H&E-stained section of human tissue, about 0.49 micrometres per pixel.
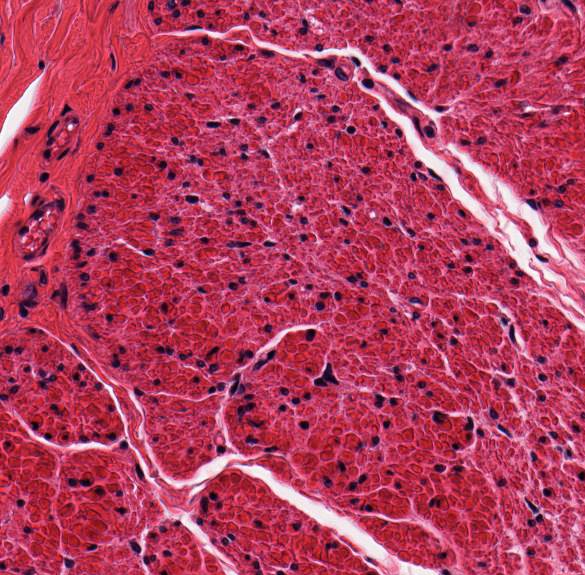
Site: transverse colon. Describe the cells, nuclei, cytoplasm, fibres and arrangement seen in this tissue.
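Most of the field, you'll see, is smooth muscle in bundles cut in cross-section, parted by thin fibrous septa. The cells are small, closely packed, polygonal, deeply eosinophilic profiles. Only some contain a nucleus, small, round to oval, dark and central. The main septa run diagonally.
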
